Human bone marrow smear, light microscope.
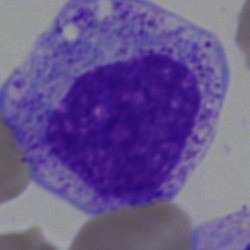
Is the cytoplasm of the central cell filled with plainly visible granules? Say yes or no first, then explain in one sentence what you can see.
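Yes. Many coarse purple granules are scattered throughout the cytoplasm.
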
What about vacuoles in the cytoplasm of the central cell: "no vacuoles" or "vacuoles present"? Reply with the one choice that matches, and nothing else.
Vacuoles present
